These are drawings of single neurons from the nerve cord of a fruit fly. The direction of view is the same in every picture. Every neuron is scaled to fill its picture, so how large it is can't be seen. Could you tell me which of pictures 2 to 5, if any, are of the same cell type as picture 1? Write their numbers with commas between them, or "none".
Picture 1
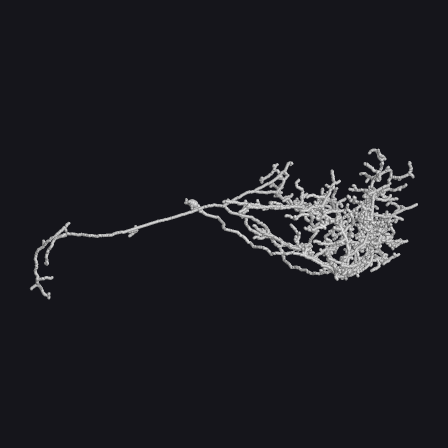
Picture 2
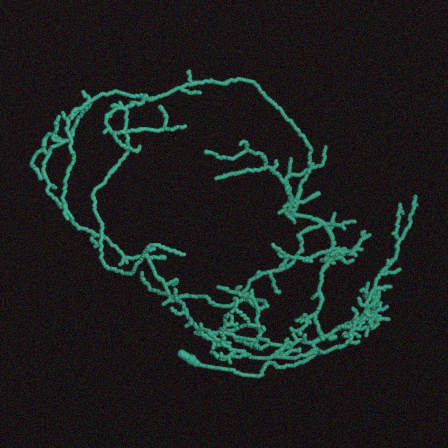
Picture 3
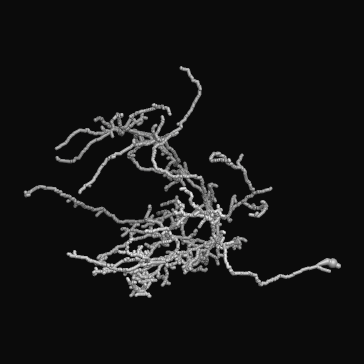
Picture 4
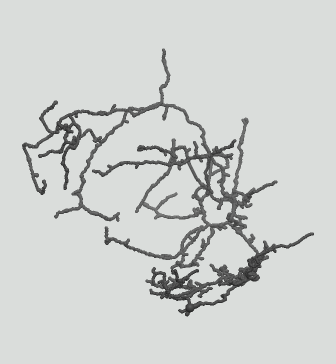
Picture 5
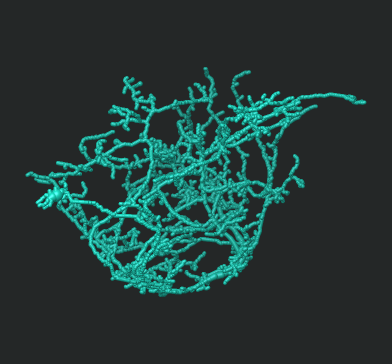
5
